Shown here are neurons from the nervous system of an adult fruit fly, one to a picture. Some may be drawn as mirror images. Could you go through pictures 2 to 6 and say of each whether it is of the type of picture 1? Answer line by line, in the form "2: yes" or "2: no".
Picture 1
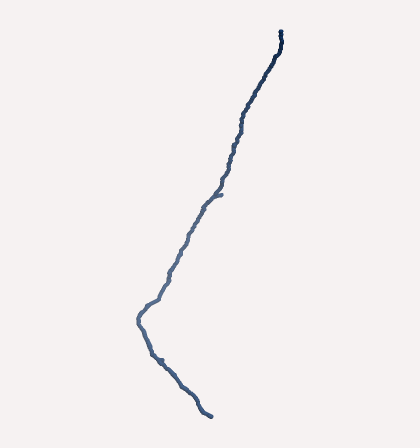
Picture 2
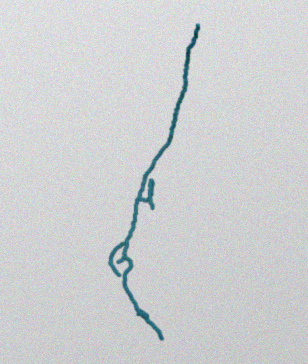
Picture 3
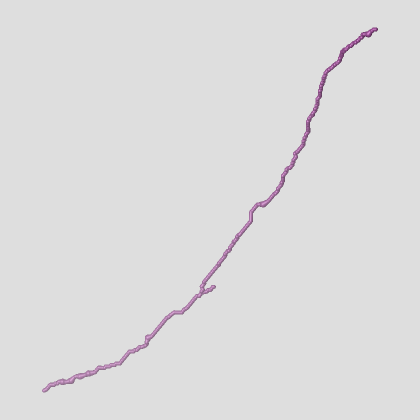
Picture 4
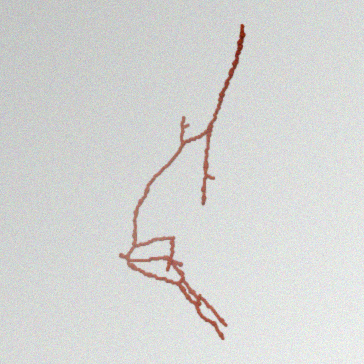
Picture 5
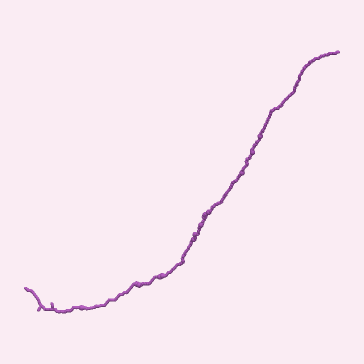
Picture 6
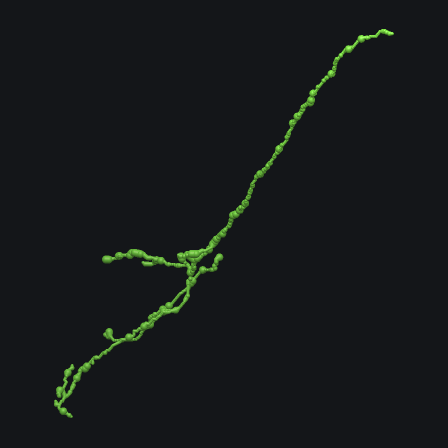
2: no
3: no
4: no
5: no
6: no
